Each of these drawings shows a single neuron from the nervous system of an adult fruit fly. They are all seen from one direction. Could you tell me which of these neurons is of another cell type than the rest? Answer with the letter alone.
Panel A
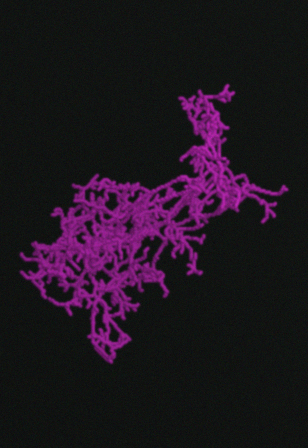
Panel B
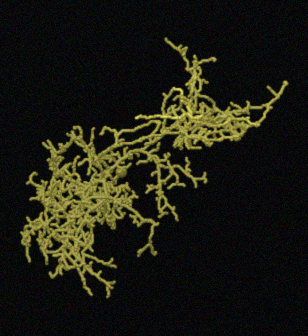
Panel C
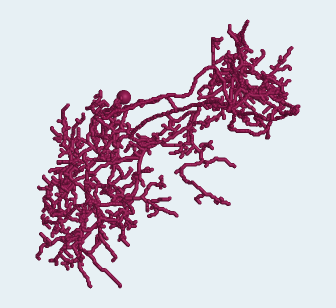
A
